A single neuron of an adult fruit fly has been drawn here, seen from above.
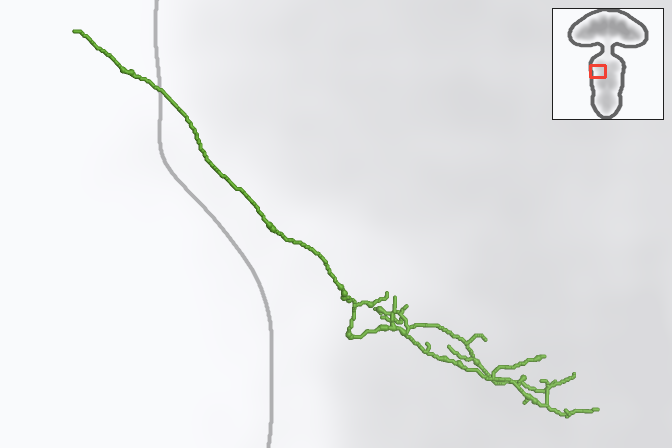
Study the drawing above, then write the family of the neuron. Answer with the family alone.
class gustatory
